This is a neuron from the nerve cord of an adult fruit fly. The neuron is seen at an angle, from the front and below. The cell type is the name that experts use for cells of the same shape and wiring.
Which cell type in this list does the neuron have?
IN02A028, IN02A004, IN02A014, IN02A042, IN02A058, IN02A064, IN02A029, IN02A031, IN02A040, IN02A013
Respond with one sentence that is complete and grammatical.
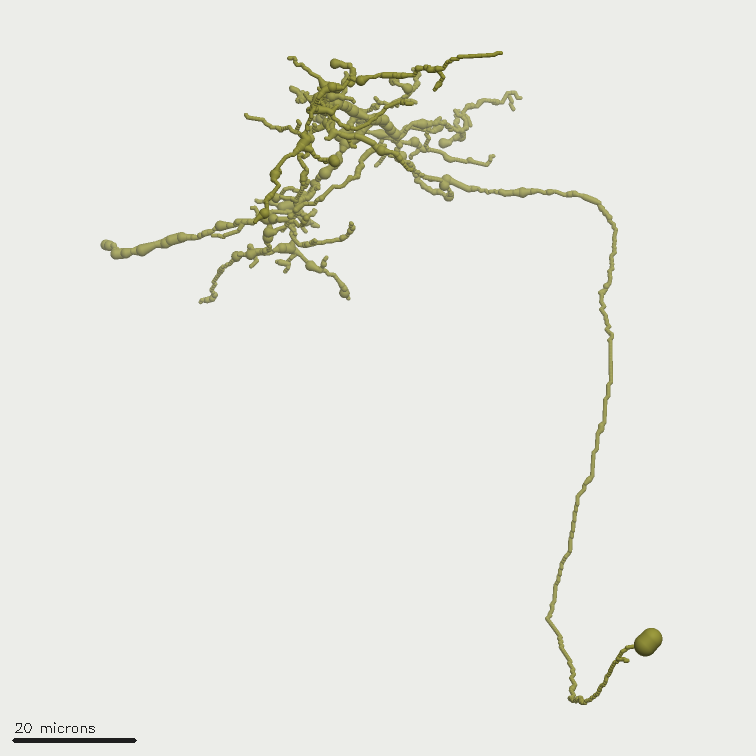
This neuron is typed as IN02A040.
